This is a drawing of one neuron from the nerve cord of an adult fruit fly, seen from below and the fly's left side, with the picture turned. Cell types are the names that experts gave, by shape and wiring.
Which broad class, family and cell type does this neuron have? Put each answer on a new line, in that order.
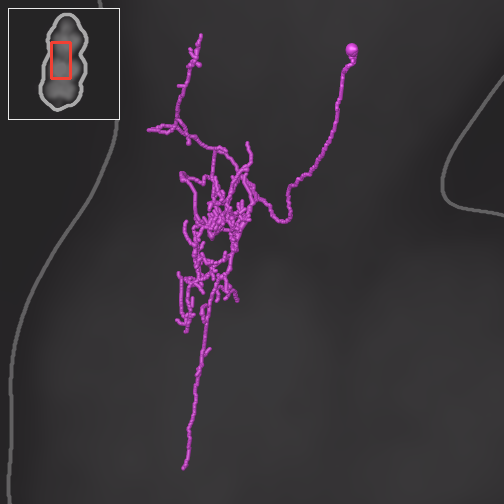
nerve-cord intrinsic neuron
hemilineage 02A
IN02A052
